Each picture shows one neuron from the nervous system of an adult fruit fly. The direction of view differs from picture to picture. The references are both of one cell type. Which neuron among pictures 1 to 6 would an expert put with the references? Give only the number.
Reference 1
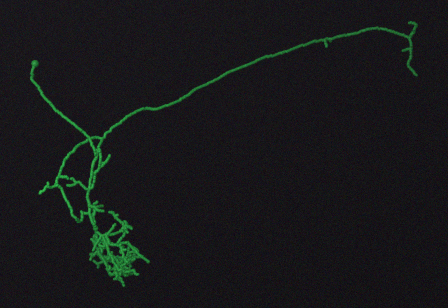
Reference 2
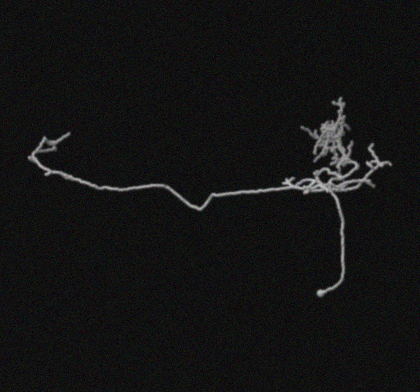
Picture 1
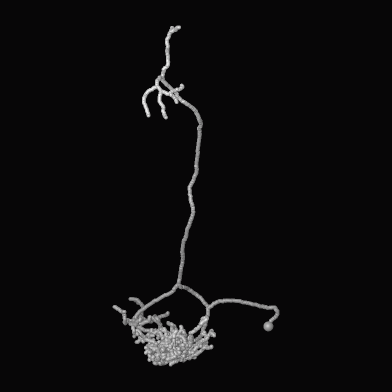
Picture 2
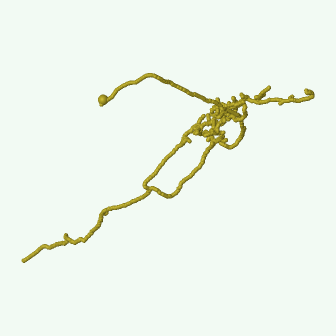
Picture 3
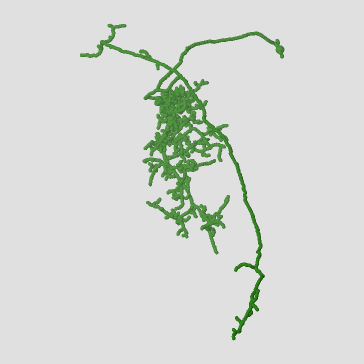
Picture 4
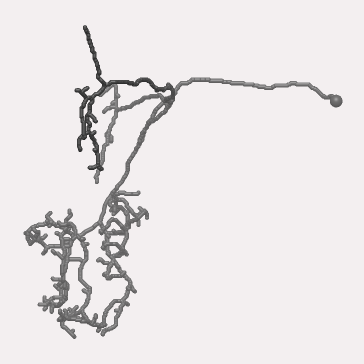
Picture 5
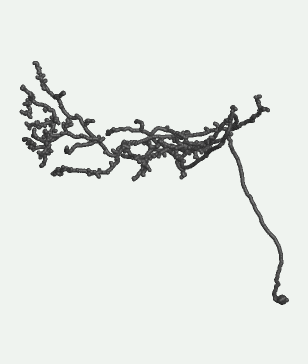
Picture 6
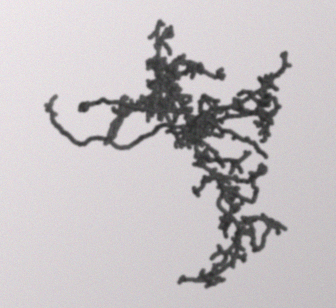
5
